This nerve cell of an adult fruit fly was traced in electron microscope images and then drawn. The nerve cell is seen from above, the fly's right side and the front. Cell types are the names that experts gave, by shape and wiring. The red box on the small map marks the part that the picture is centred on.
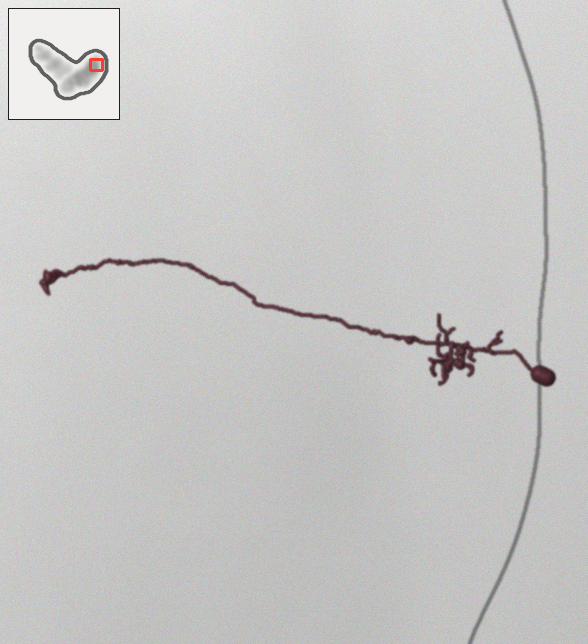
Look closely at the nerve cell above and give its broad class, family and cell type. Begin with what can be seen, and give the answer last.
Its cell body lies on the right of the picture. As drawn here it is more than twice as wide as it is tall. Its broad class is optic-lobe intrinsic neuron. Its family is Tm. It is of cell type Tm9.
